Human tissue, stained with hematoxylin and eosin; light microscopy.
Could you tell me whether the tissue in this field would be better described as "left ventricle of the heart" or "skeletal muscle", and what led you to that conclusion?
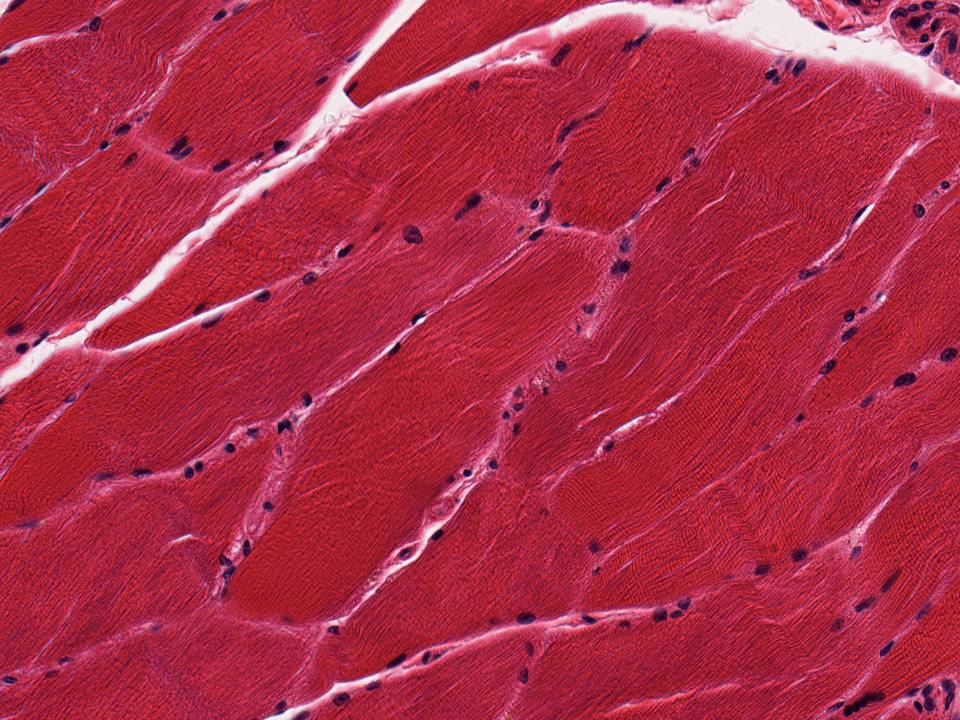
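This is skeletal muscle. Look at the nuclei: they lie at the edges of the fibres rather than in their centres, many of them small, dark and oval, strung along the border of each fibre.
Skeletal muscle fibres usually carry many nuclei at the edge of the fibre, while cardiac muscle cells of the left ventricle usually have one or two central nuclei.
The fibres themselves are long and parallel, running diagonally from lower left to upper right across the whole field, with deep red, evenly stained cytoplasm.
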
